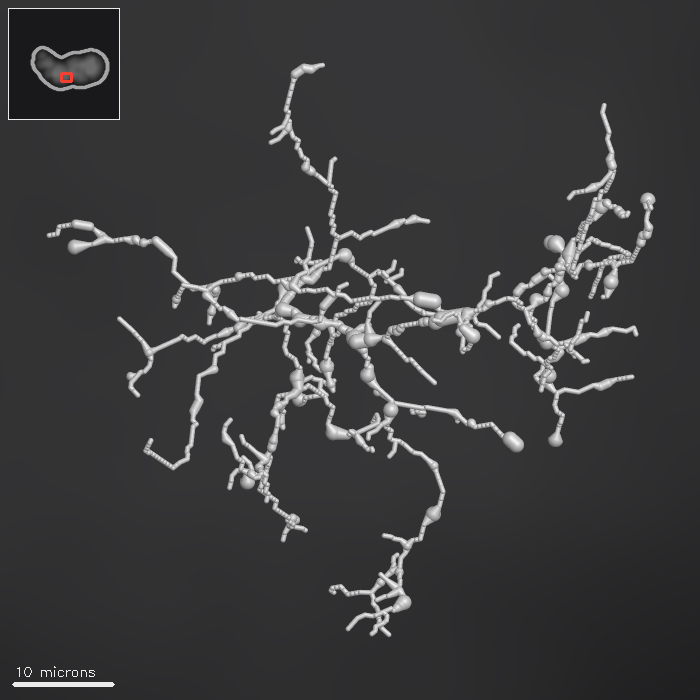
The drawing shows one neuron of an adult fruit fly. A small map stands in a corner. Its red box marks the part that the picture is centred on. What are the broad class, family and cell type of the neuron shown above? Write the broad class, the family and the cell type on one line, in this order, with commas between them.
nerve-cord intrinsic neuron, hemilineage 20A.22A, IN20A.22A089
